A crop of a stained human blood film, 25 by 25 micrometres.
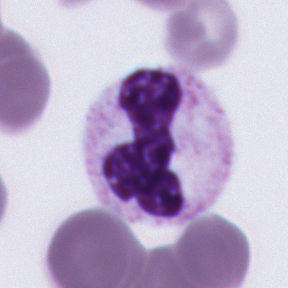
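Segmented neutrophil, measured at about 14 micrometres across. Taking the points in turn: outline round and smooth; nucleus filling about 40% of the cell's area; chromatin dark purple and coarsely clumped; cytoplasm pale pinkish-lilac; no vacuoles visible.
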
